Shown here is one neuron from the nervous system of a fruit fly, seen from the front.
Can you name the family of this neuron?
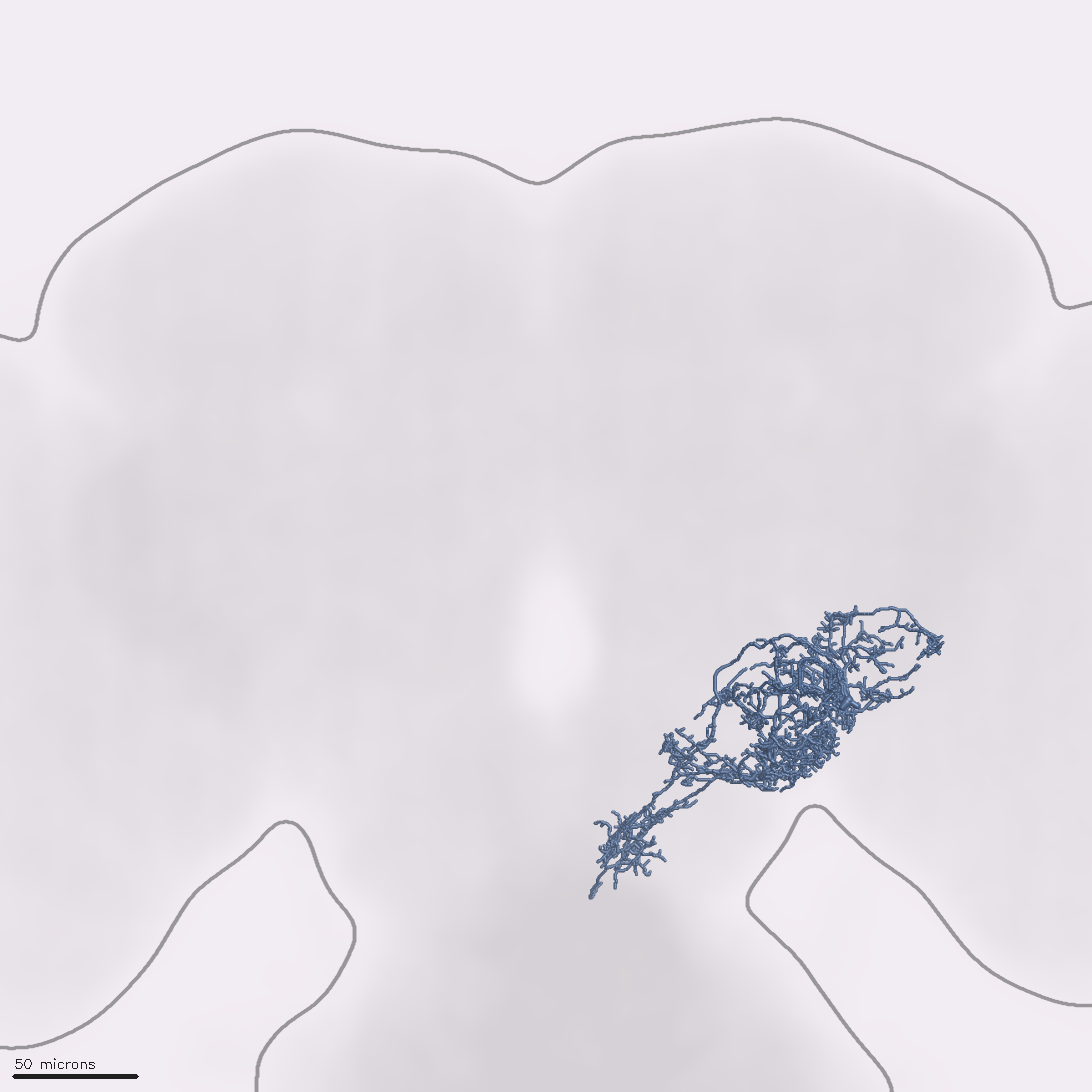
hemilineage ALlv1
